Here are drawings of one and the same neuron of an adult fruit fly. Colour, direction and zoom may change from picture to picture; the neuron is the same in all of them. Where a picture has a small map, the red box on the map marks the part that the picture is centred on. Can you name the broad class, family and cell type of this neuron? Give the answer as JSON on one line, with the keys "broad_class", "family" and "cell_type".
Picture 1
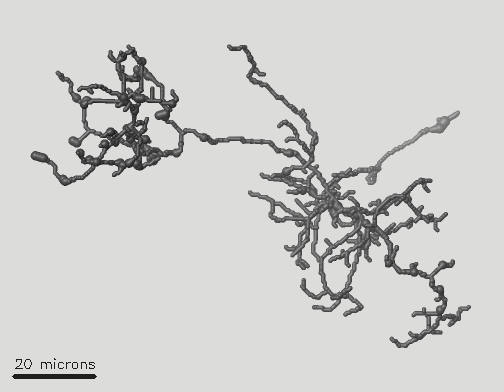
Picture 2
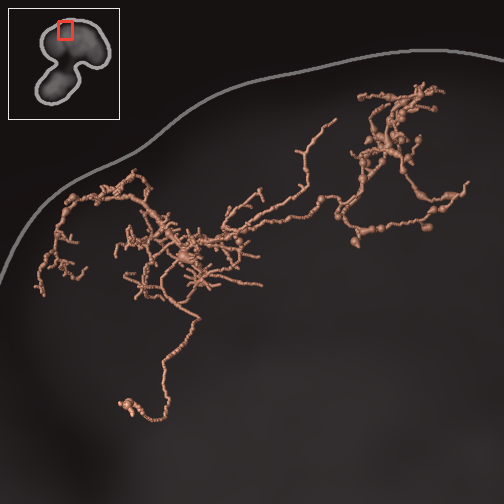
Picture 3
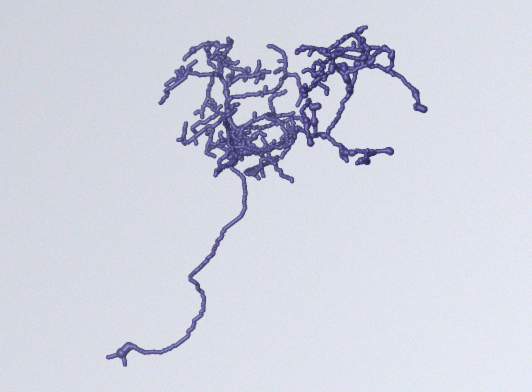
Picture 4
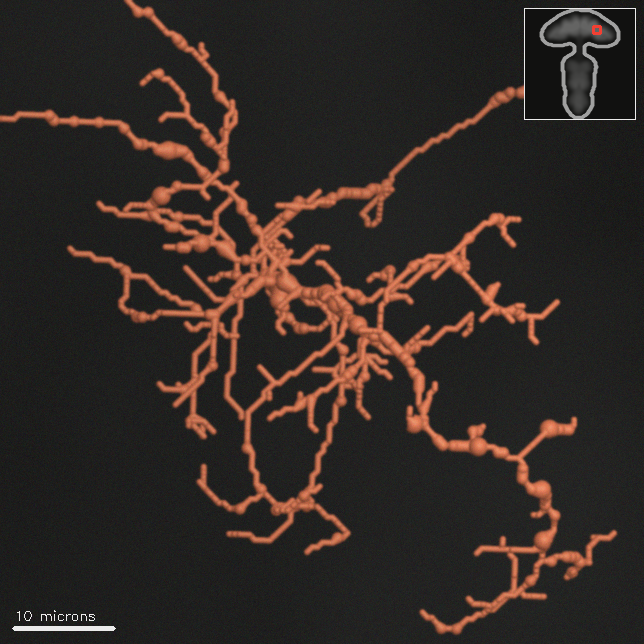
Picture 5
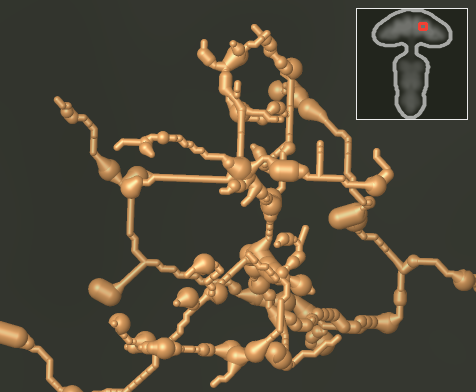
{"broad_class": "central-brain intrinsic neuron", "family": "hemilineage LHa2", "cell_type": "CB1104"}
